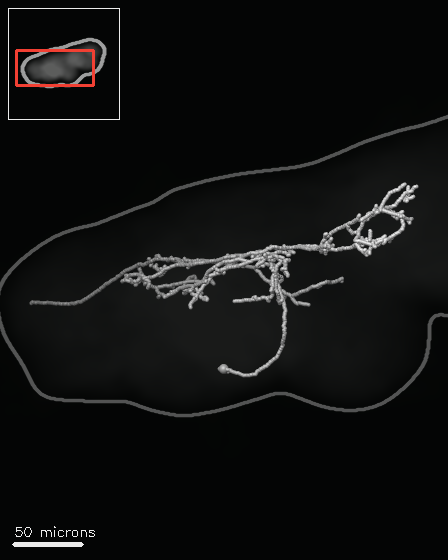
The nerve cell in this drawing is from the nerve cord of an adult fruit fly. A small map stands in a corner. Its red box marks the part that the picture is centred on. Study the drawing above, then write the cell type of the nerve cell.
AN06B012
